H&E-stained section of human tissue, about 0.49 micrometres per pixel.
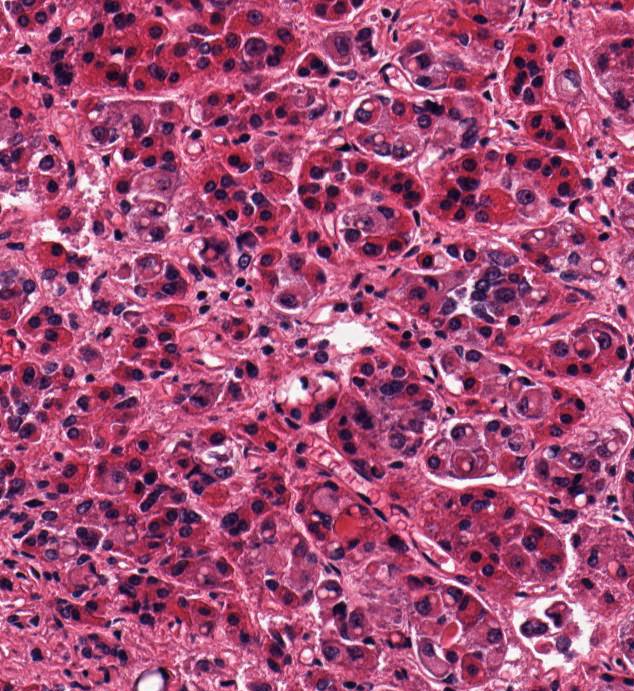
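pituitary. Look first at the polygonal cells: most have abundant, deeply red eosinophilic cytoplasm and round nuclei, many with a distinct nucleolus. Among them, mainly centre and right, are cells with paler, pinkish-grey cytoplasm. Small, dark, often elongated nuclei sit along the thin partitions between nests.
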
